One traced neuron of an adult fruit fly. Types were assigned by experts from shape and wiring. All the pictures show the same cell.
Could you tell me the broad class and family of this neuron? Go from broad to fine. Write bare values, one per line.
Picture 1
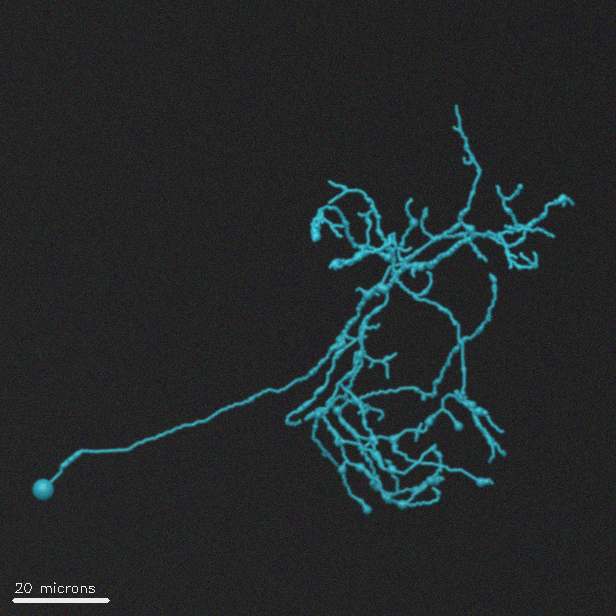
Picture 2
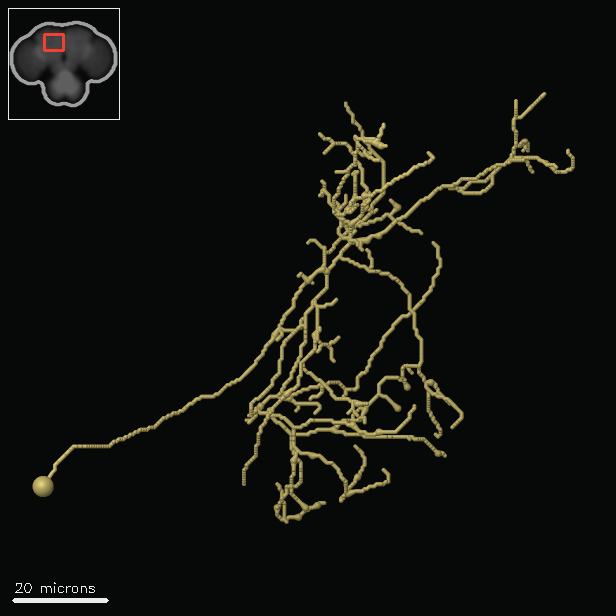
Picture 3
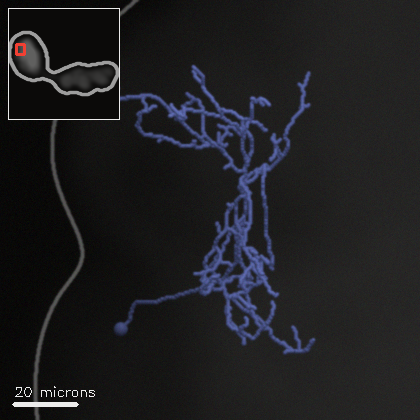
central-brain intrinsic neuron
hemilineage EBa1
